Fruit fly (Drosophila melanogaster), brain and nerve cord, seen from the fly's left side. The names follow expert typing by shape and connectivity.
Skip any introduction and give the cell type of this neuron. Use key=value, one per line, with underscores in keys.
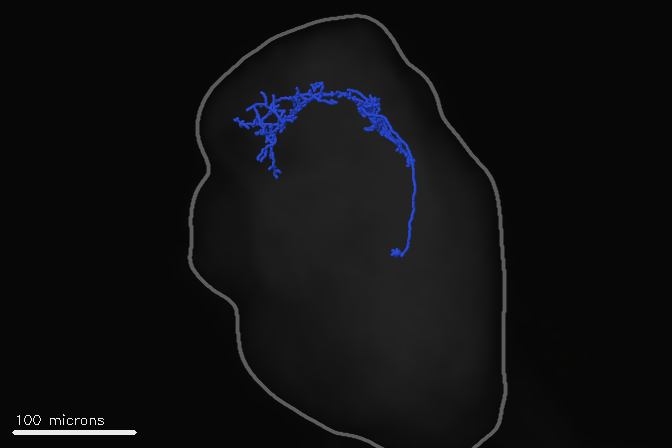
cell_type=ATL012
